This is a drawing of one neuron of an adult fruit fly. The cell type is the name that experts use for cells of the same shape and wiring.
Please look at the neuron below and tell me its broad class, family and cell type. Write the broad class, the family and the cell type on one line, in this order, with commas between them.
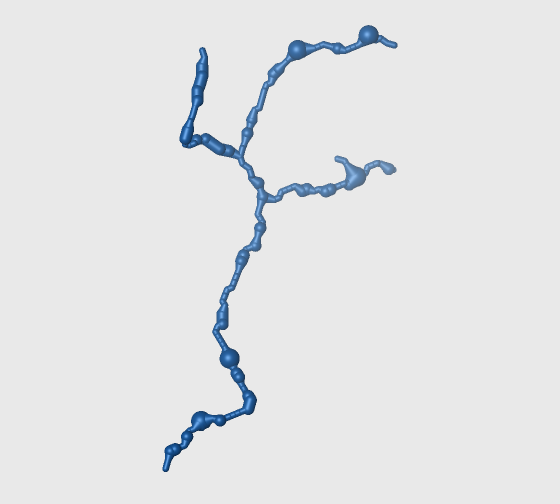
sensory neuron entering the nerve cord, class mechanosensory tactile, SNta21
